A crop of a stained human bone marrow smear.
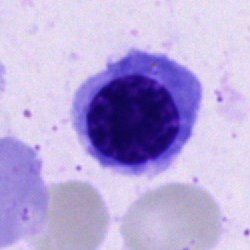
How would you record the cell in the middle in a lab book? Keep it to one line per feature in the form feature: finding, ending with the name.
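Outline: slightly irregular, bulging outward at the upper right
Cytoplasmic rim: widest on the upper right side of the nucleus
Chromatin: coarse and clumped
Cytoplasm colour: deep blue
Name: erythroblast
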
